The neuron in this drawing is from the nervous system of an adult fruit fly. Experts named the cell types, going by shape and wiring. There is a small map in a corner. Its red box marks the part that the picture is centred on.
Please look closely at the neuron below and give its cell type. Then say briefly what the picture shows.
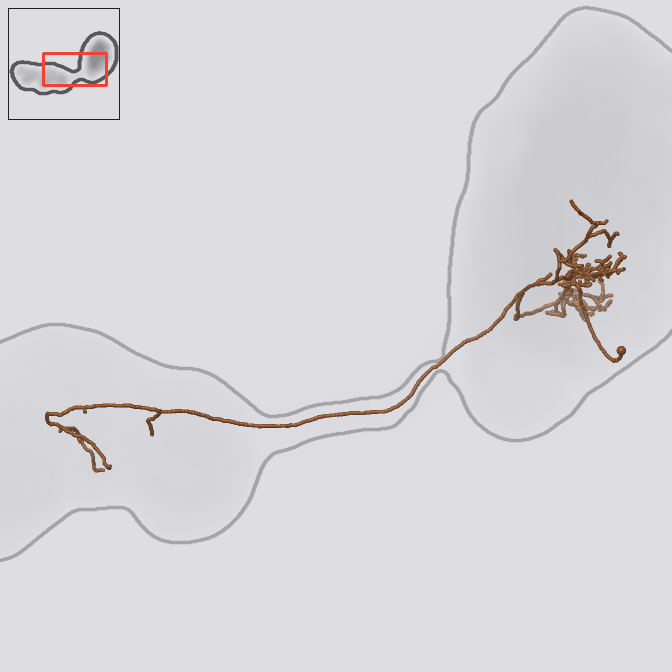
It is of cell type DNg106. This is a descending neuron. The cell body can be seen on the right of the picture. As drawn here it is wider than it is tall.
